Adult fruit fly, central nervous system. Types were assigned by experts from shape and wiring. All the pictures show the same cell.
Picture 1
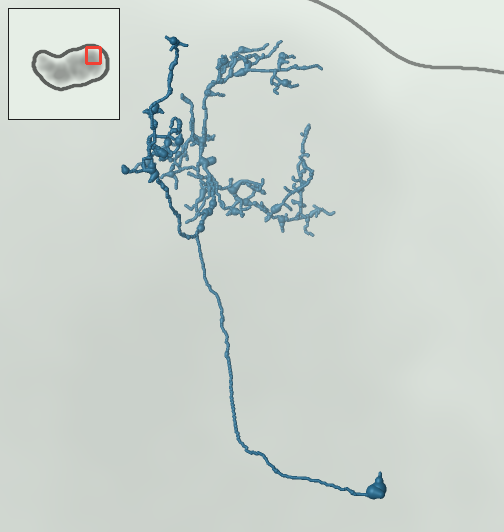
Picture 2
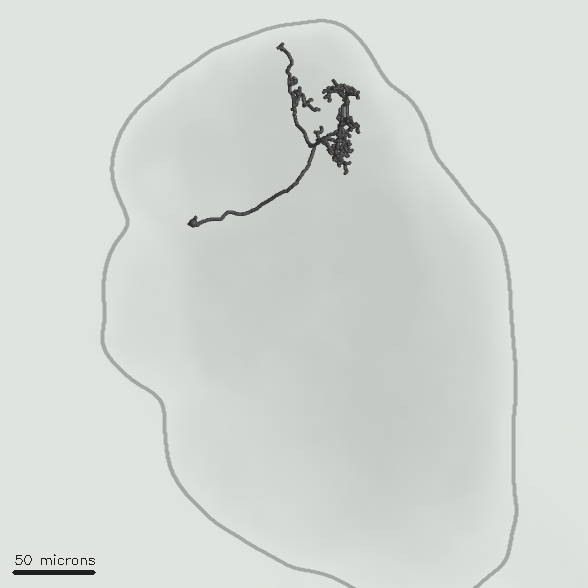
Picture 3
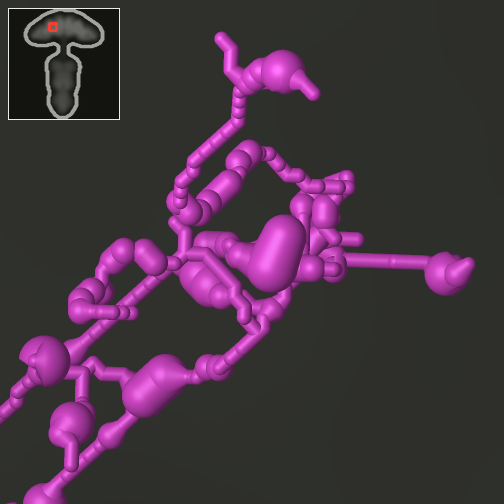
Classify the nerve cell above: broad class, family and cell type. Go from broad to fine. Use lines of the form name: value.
broad class: central-brain intrinsic neuron
family: hemilineage AOTUv2
cell type: LHAV7a3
